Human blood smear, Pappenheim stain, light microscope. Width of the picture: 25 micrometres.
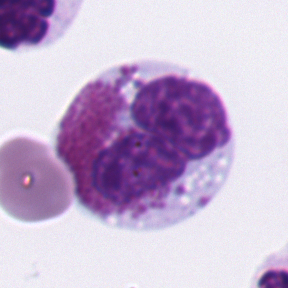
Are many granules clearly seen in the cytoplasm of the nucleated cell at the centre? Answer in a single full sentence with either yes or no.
Yes, there is a large number of visible granules in the cell's cytoplasm.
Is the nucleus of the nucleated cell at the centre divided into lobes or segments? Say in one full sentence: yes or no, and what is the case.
Yes, the nucleus of the cell is not one mass but distinct lobes.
